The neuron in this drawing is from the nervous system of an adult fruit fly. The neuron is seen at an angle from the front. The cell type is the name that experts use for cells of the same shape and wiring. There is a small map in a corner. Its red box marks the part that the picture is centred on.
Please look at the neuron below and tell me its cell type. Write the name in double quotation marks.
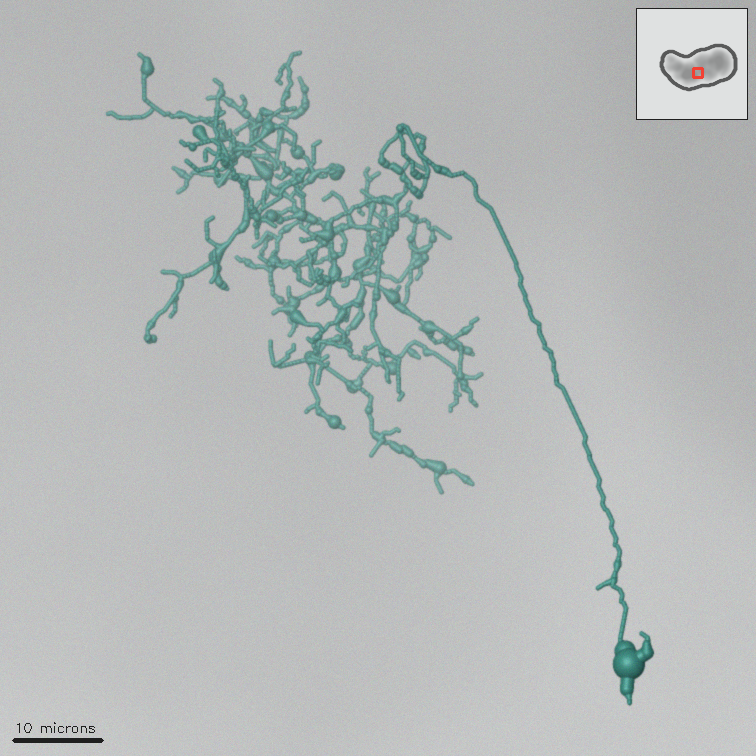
"Li34b"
